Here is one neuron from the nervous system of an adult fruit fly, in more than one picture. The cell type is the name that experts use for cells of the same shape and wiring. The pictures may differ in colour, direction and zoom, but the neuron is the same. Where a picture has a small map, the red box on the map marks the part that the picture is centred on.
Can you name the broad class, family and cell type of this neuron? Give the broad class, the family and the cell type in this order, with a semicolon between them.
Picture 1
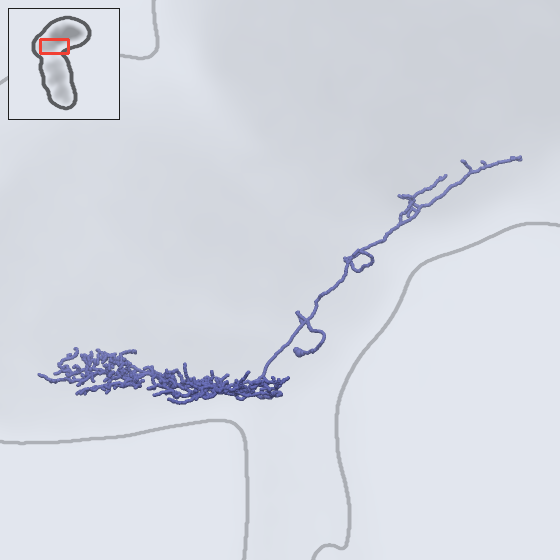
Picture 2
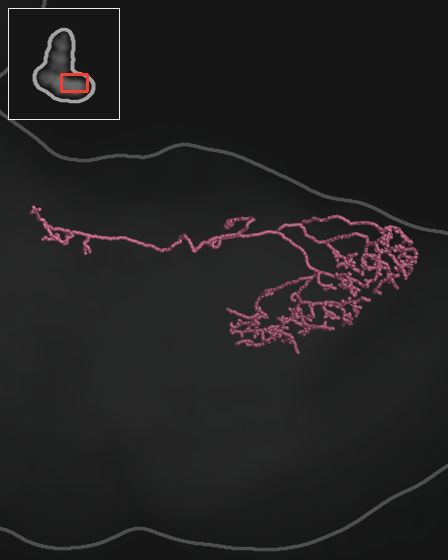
visual projection neuron; VST; VST1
